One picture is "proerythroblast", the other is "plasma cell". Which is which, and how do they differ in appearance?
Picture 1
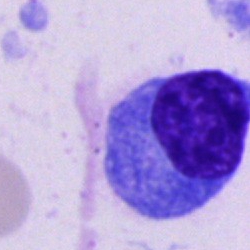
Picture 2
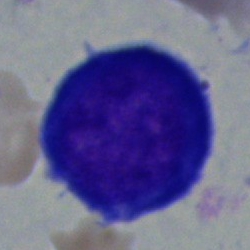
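The plasma cell is in picture 1; the proerythroblast is in picture 2. The plasma cell has a smooth, rounded outline without projections, whereas the proerythroblast is roughly round with a slightly uneven border and a small pointed tag jutting from its upper left edge. In the plasma cell, the nucleus is pushed eccentrically toward the upper right, and abundant cytoplasm fills most of the cell on the lower left. Its chromatin is dark purple and coarsely clumped.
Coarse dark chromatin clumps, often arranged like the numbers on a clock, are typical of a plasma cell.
The proerythroblast's chromatin, by contrast, shows faint lighter purple patches within the dark blue. The two share some negatives: neither shows distinct granules or visible vacuoles.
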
